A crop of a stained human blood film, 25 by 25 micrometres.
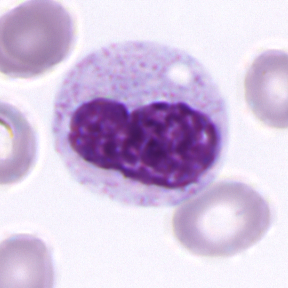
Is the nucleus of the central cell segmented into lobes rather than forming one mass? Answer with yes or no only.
Yes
